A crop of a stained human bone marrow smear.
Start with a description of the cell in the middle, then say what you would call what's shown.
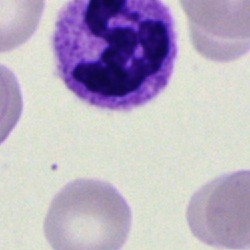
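Outline's roughly round here. The chromatin is dark purple and clumped quite densely. You won't spot any nucleoli in the nucleus, and the cytoplasm has no vacuoles. It's a segmented neutrophil.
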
